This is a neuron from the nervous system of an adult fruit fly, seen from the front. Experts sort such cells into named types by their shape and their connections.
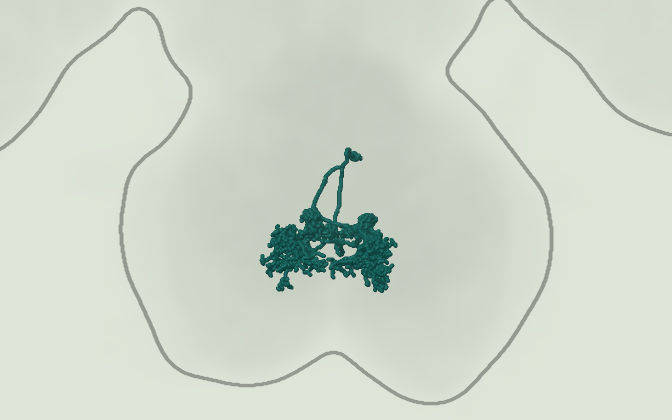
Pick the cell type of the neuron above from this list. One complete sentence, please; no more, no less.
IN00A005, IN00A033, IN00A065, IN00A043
This neuron belongs to the cell type IN00A005.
